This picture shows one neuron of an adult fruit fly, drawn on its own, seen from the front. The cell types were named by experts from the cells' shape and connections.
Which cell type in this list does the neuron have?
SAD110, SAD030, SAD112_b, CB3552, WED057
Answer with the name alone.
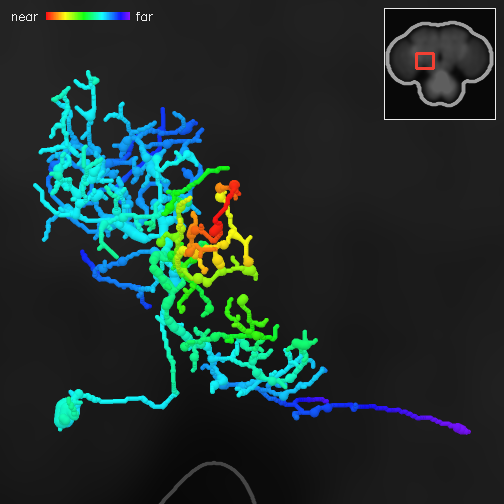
CB3552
